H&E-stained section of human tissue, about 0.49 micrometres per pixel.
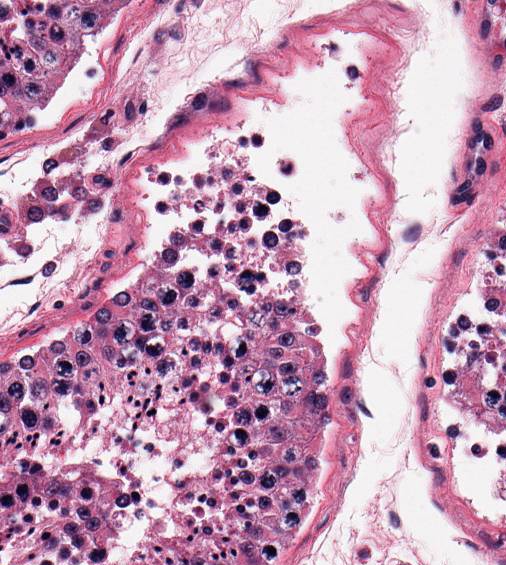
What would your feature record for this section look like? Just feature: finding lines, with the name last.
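Layout: parts of several rounded tubular units
Largest: lower left, and the most cellular
Walls: thick, wavy, bright pink fibrous bands
Lining: flattened, spindle-shaped dark nuclei along the walls
Contents: many rounded cells packed in, nuclei round and dark-staining
Name: testis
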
